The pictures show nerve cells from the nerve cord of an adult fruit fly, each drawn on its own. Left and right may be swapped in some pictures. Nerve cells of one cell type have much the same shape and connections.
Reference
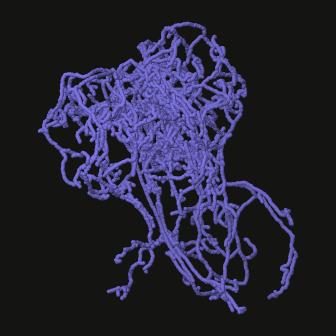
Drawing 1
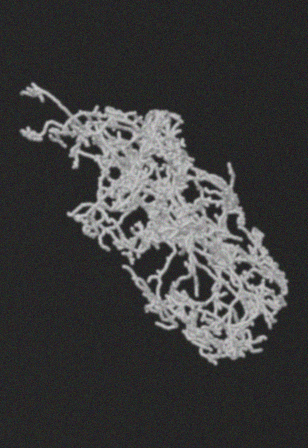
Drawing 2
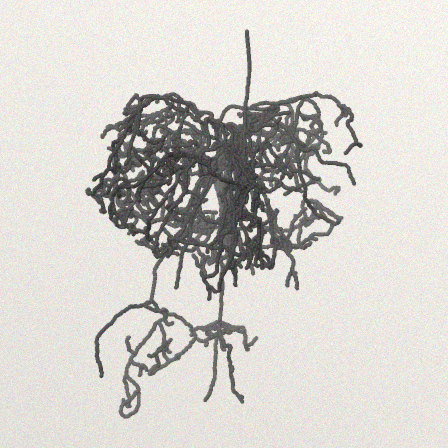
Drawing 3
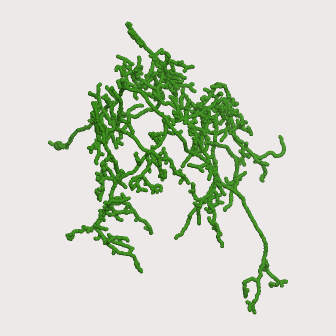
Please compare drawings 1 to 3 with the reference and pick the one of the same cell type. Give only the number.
2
